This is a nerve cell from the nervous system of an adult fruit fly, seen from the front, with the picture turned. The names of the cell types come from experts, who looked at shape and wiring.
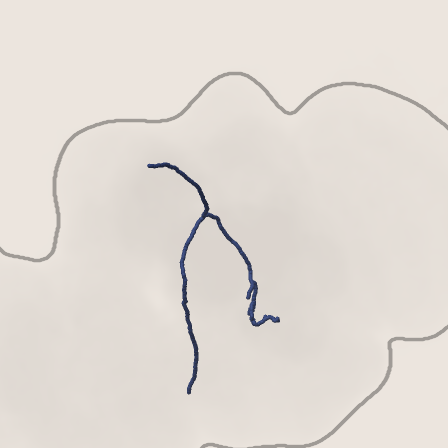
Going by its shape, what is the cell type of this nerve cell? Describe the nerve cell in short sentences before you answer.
The drawing shows no cell body. As drawn here it is taller than it is wide. It is a sensory neuron entering the nerve cord. Its cell type is SNxx25.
